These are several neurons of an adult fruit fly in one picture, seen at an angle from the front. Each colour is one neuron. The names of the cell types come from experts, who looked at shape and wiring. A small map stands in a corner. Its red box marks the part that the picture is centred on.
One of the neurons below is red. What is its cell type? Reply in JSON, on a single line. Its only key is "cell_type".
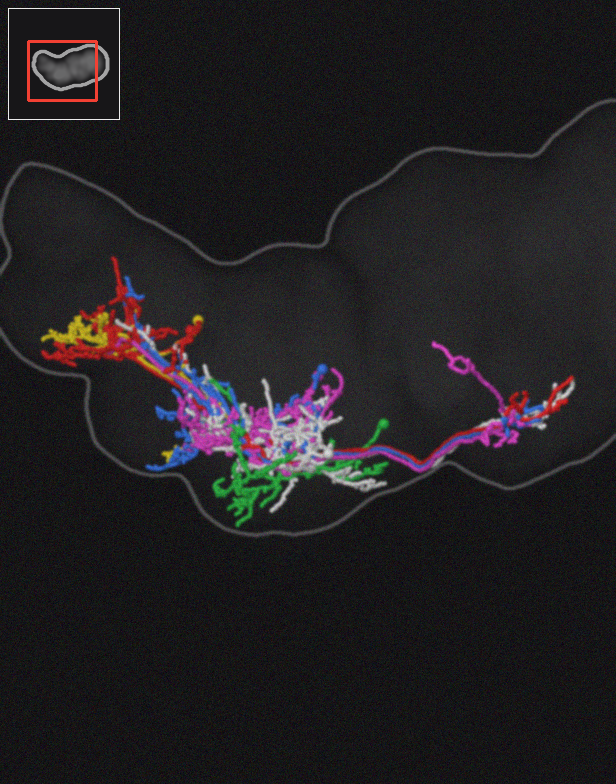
{"cell_type": "AN09B040"}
